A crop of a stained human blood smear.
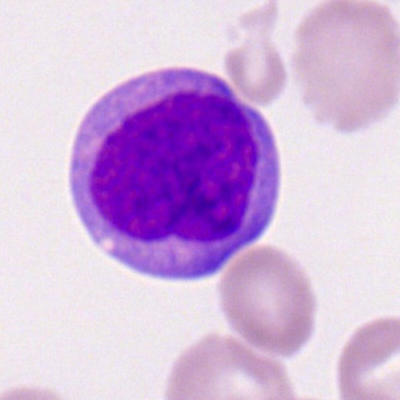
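Monocyte, the central cell, with a round, smooth outline. The nucleus fills most of the cell. The rim of cytoplasm is wider on the lower side of the cell than on the upper side. No granules are visible in the cytoplasm.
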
